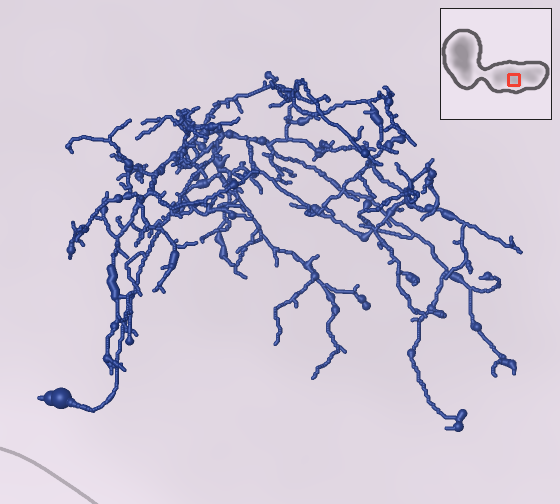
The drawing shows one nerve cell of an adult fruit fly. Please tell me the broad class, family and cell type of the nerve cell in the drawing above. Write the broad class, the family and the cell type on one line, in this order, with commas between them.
nerve-cord intrinsic neuron, hemilineage 08A, IN08A032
